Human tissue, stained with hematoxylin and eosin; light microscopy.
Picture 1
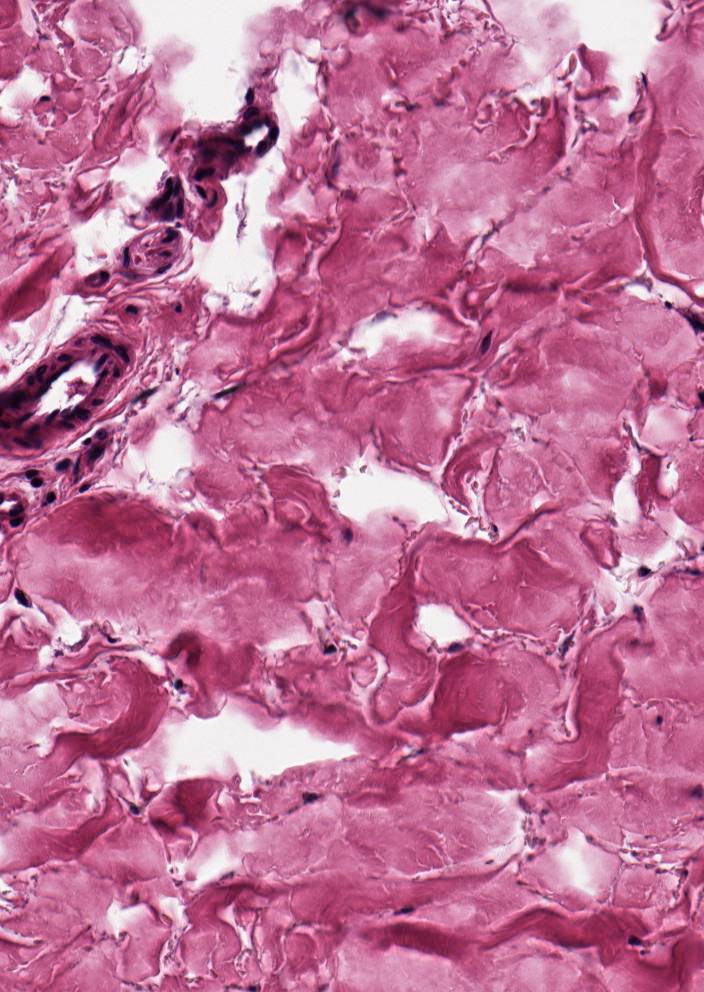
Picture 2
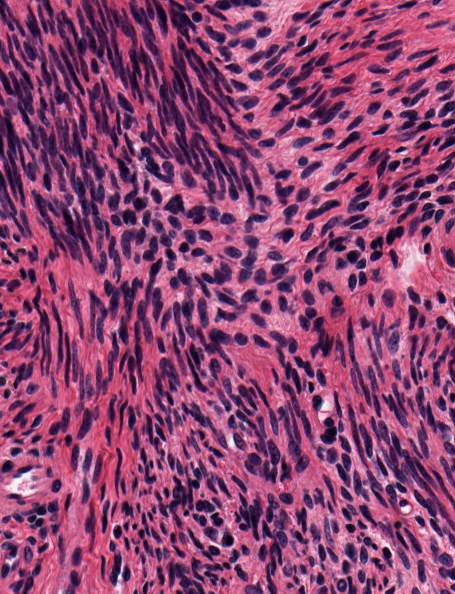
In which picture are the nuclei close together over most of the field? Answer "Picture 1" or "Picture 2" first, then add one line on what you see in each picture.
Picture 2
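Picture 1: Nuclei are very sparse, appearing as small dark elongated dots in the thin seams between the pink masses.
Picture 2: The field is filled by densely packed spindle cells arranged in fascicles that run in different directions.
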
